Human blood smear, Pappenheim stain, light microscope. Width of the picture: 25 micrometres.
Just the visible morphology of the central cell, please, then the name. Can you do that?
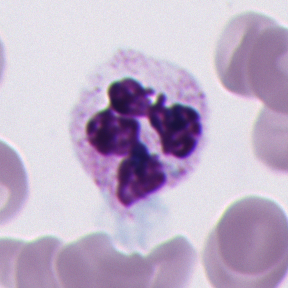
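Nucleus: divided into four separate lobes, linked to one another by thin strands. Cytoplasm: fine, scattered pink-violet granules. Outline: a pale bluish tail hangs down from the bottom of the cell. This is a segmented neutrophil.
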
